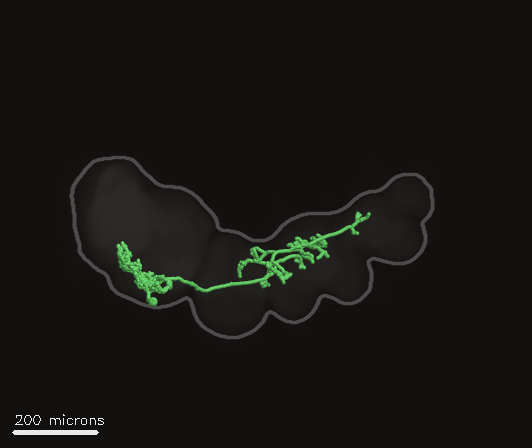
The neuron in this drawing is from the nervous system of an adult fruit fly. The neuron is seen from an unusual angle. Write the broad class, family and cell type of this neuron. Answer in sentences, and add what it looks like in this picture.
It is a descending neuron. The family is DNg. The cell type is DNg15. By the scale bar it is about 600 microns wide in this view. As drawn here it is more than twice as wide as it is tall.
